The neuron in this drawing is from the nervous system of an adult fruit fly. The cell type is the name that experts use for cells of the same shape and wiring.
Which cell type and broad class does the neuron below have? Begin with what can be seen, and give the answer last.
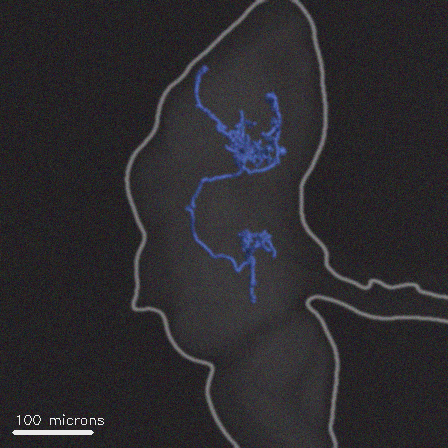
It is in the brain and does not reach the nerve cord. By the scale bar it is about 300 microns tall in this view. The cell type is CL340. Its broad class is central-brain intrinsic neuron.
